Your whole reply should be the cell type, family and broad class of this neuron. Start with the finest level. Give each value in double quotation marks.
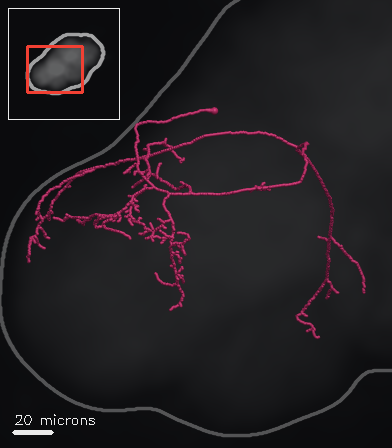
"IN18B048", "hemilineage 18B", "nerve-cord intrinsic neuron"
